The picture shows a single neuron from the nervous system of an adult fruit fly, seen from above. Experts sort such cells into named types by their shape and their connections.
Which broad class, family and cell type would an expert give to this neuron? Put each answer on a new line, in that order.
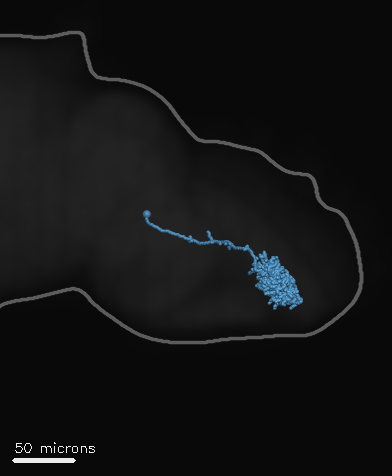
optic-lobe intrinsic neuron
Pm
Pm8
